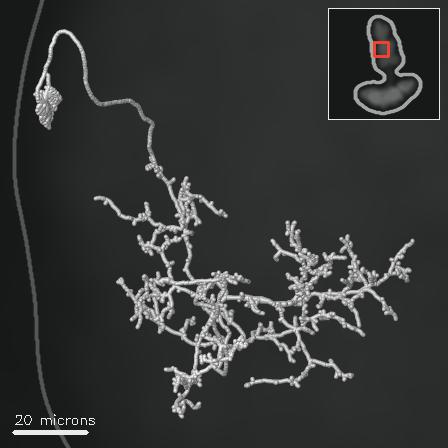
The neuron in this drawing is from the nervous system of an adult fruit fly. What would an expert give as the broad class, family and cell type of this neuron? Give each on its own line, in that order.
nerve-cord intrinsic neuron
hemilineage 11B
IN11B024_a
